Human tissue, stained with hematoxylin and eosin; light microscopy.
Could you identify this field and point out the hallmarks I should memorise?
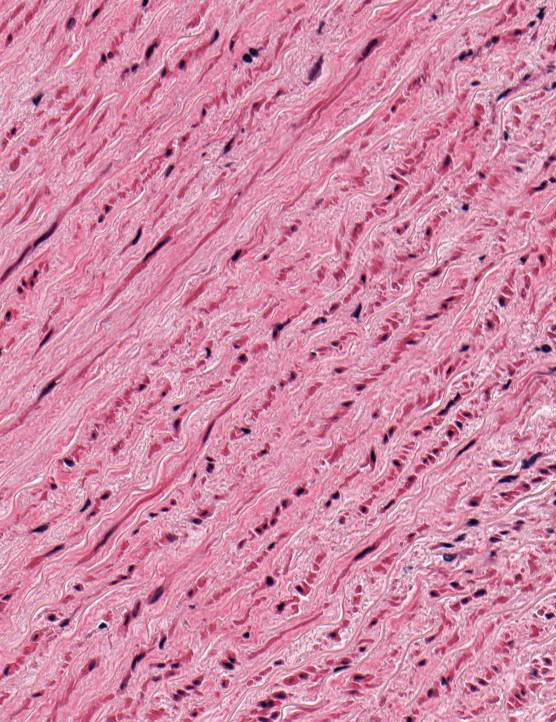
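Tunica media of an artery. One fibrous tissue throughout, no separate compartments. Many fibres wavy rather than straight.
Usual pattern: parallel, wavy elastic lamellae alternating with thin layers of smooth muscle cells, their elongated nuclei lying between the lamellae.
Nuclei here mostly elongated, spindle-shaped, dark, lying parallel to the fibres, in keeping with that.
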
